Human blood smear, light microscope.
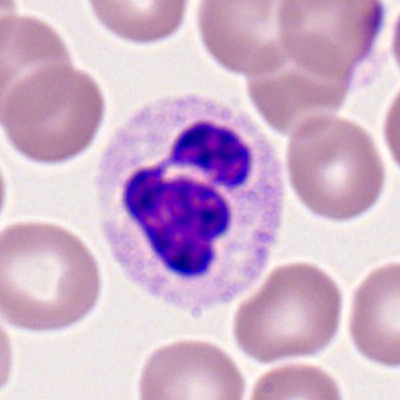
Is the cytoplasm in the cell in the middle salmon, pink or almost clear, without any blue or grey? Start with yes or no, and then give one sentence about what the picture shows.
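Yes. The cytoplasm is abundant and pale pink.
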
